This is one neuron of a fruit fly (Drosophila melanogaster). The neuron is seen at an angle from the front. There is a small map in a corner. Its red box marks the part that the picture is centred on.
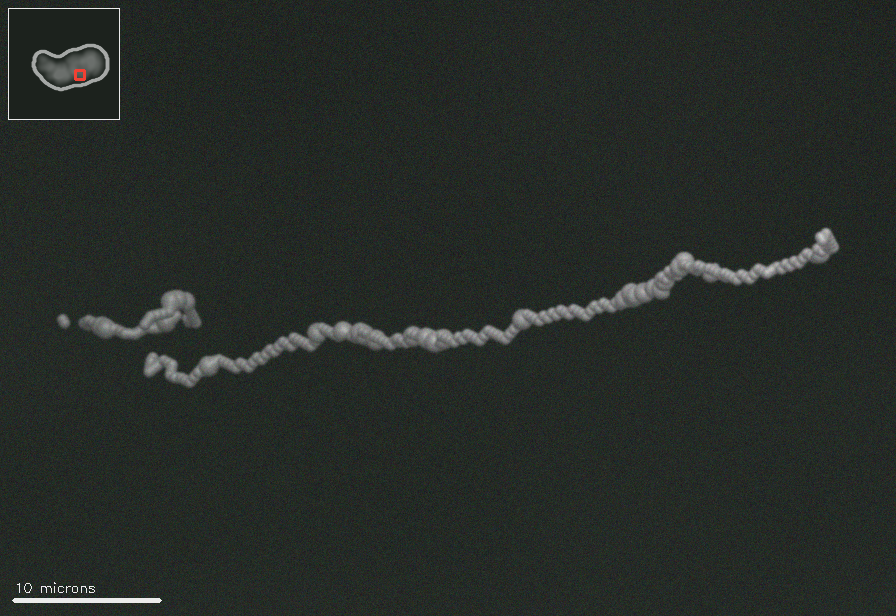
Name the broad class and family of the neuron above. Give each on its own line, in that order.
sensory neuron entering the brain
class mechanosensory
